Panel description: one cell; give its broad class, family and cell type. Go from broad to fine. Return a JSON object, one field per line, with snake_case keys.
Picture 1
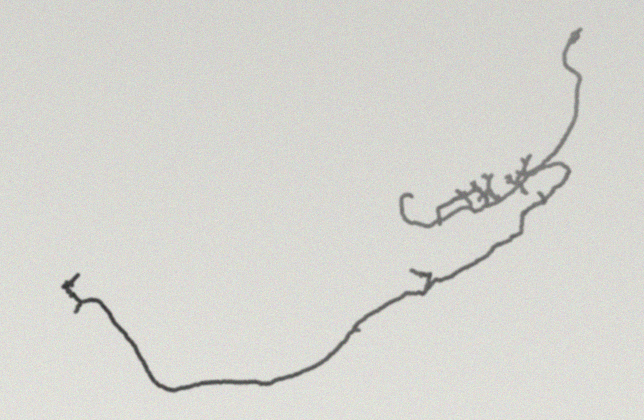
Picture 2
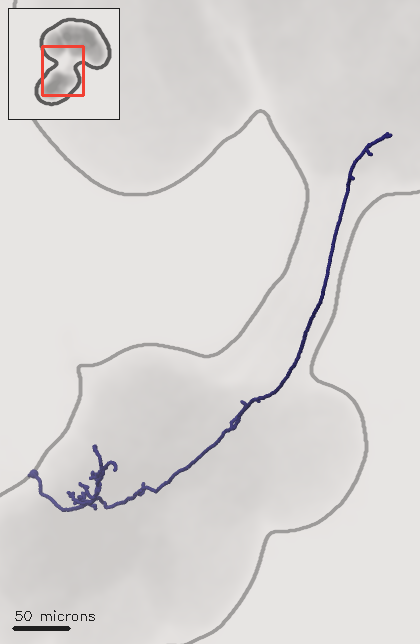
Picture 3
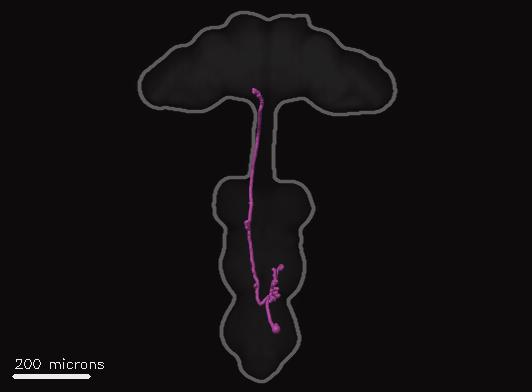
{
 "broad_class": "ascending neuron",
 "family": "hemilineage 07B",
 "cell_type": "AN07B089"
}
